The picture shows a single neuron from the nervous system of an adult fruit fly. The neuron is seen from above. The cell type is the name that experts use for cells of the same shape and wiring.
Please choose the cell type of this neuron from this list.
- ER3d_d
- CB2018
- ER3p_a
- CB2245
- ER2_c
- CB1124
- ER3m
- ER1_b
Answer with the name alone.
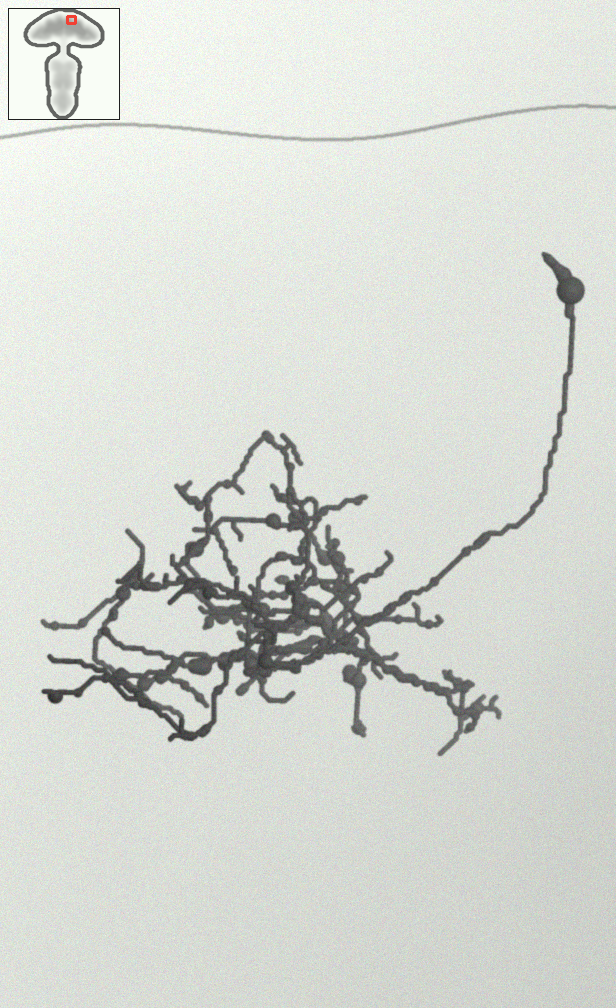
CB2245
